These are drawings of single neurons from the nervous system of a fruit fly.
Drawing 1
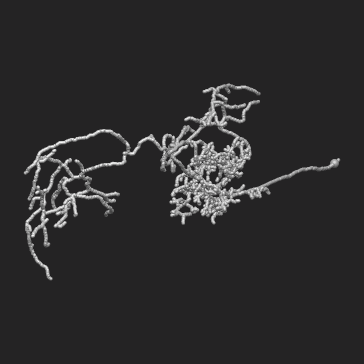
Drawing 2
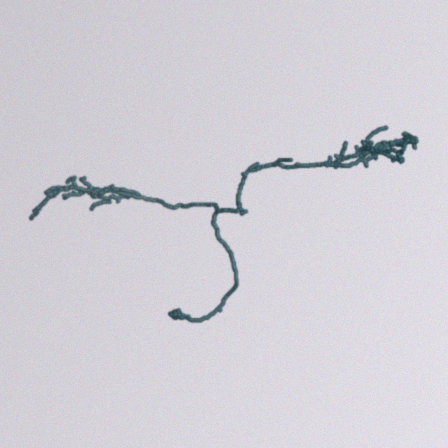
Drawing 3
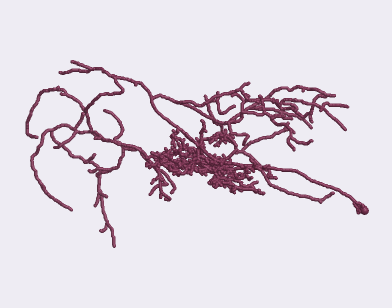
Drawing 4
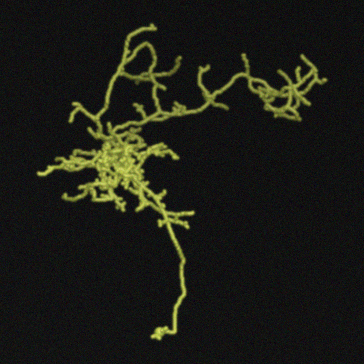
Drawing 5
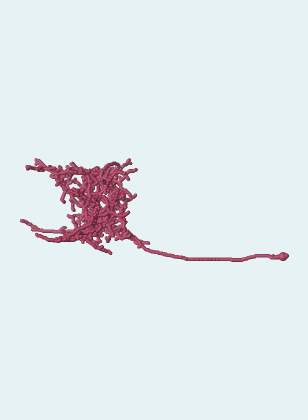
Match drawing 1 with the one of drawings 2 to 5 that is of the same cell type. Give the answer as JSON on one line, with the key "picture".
{"picture": 3}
